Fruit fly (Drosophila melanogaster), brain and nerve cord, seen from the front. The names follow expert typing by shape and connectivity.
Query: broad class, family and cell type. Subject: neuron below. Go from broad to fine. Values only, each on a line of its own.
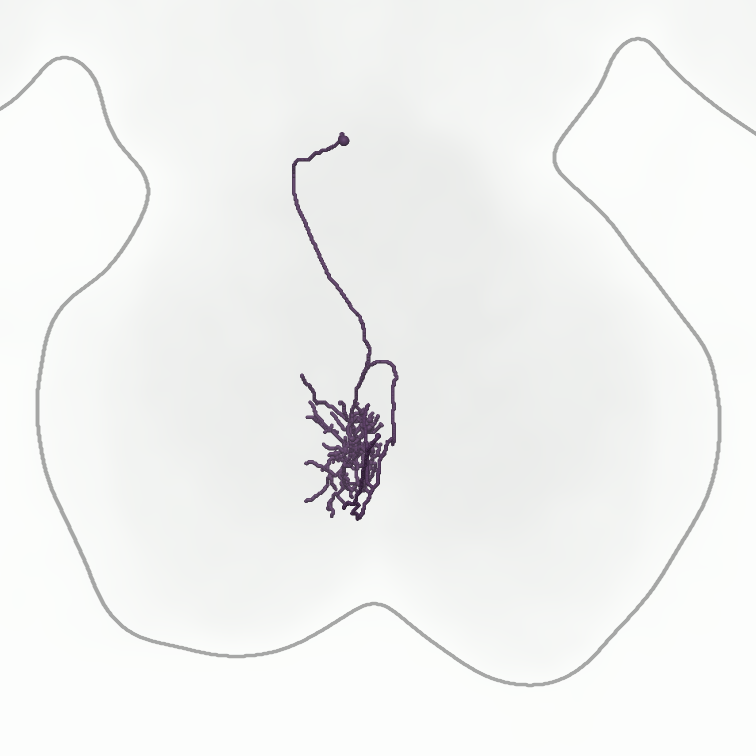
nerve-cord intrinsic neuron
hemilineage 23B
IN23B090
